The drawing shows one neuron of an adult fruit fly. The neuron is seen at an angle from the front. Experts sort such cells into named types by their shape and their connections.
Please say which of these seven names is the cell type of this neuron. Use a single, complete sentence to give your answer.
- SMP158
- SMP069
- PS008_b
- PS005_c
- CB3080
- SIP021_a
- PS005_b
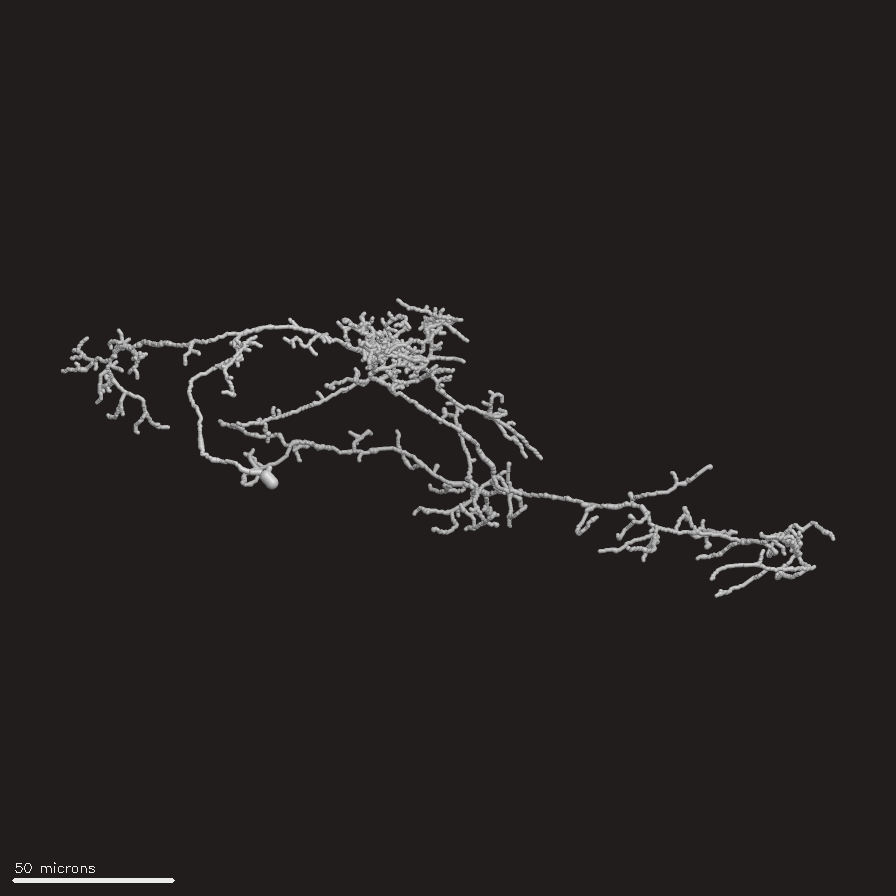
This neuron belongs to the cell type SMP158.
